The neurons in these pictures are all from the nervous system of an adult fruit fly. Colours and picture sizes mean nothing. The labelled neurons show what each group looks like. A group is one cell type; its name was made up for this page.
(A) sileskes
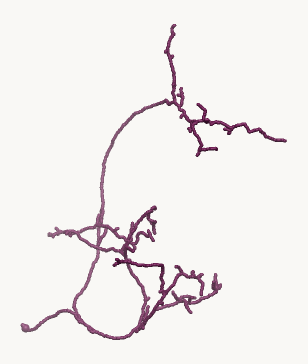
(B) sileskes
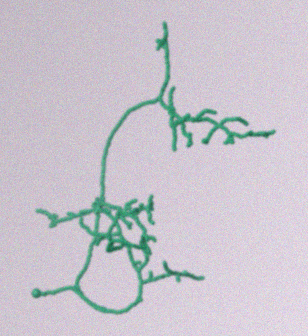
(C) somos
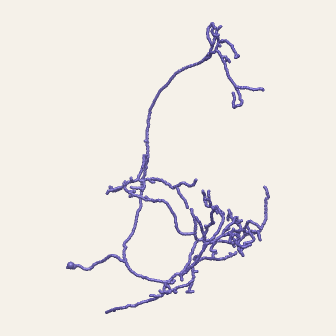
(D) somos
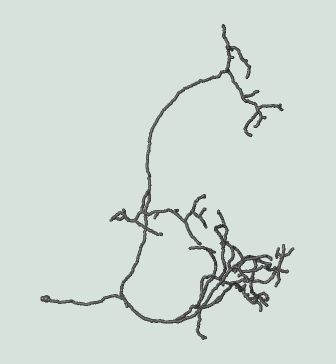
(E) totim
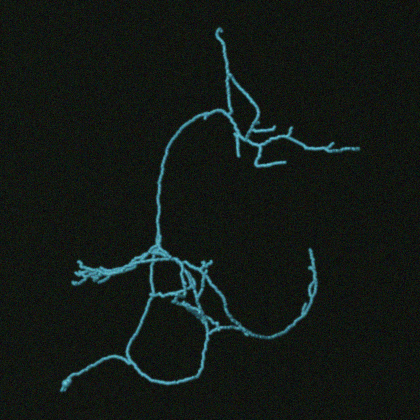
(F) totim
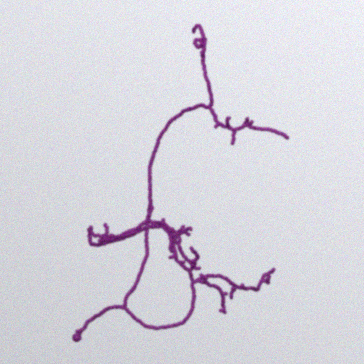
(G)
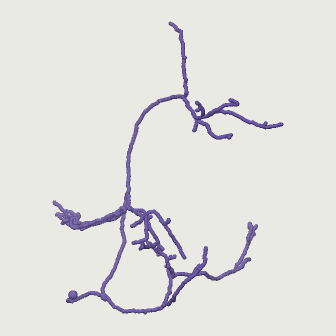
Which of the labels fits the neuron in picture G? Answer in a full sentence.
It belongs to totim.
